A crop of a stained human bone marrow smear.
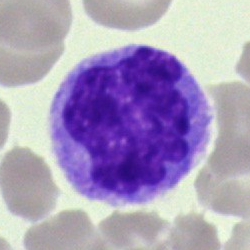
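Monocyte in a stained bone marrow smear: round, smooth outline; nucleus filling most of the cell, with a cytoplasm rim widest at lower left; dark purple clumped chromatin with small paler spots between clumps; no distinct cytoplasmic granules.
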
